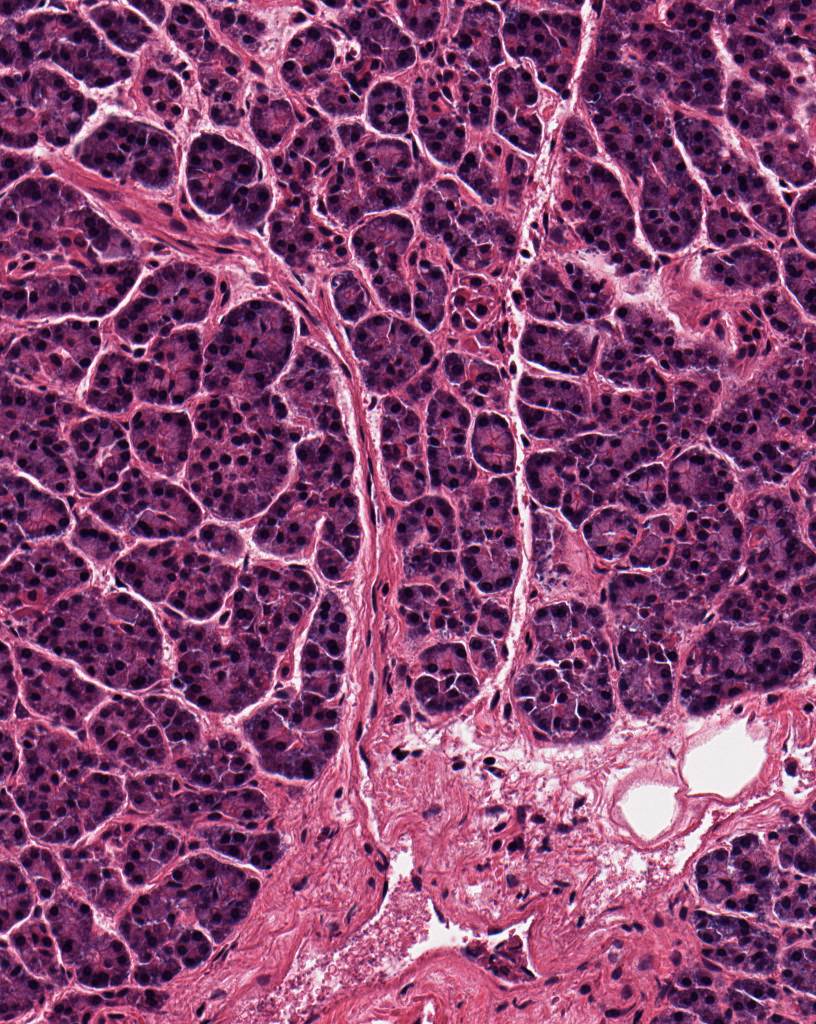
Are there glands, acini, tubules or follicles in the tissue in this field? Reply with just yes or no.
Yes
